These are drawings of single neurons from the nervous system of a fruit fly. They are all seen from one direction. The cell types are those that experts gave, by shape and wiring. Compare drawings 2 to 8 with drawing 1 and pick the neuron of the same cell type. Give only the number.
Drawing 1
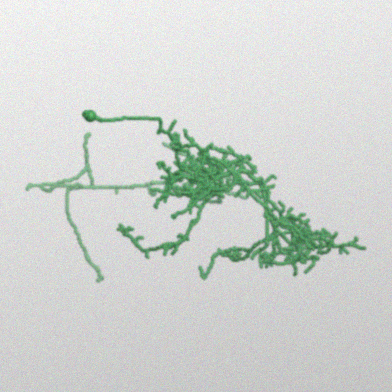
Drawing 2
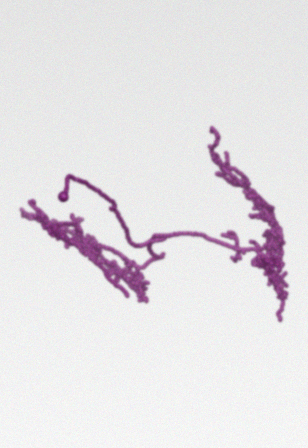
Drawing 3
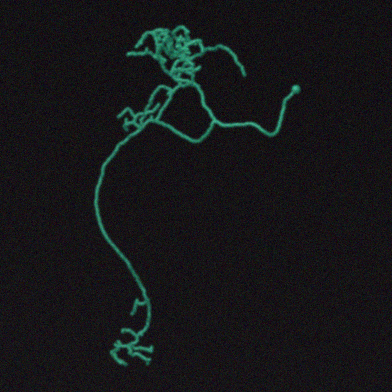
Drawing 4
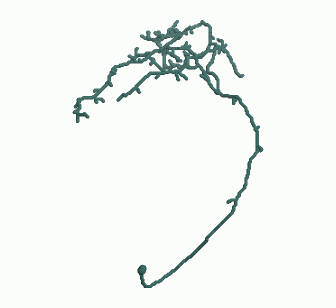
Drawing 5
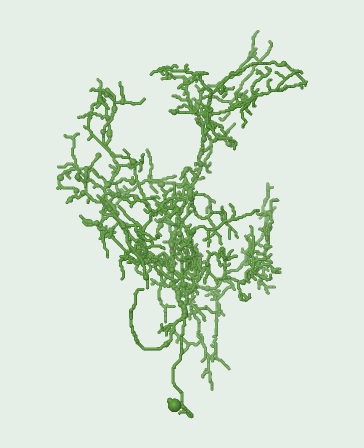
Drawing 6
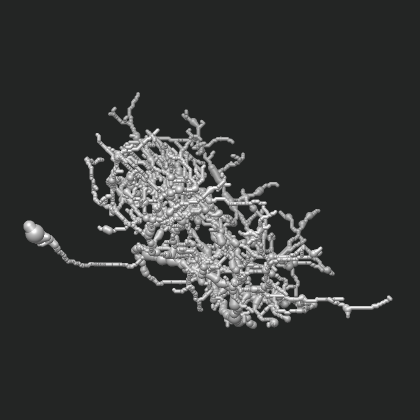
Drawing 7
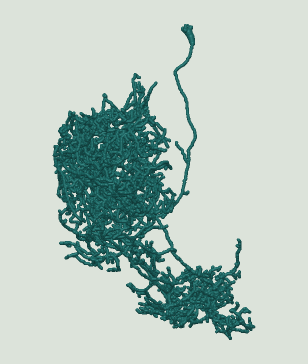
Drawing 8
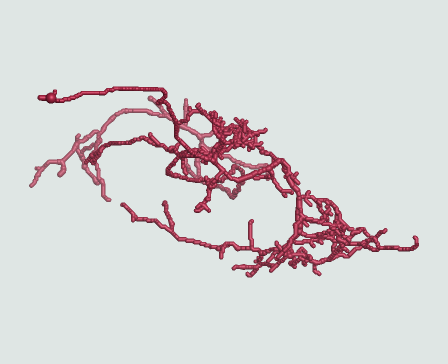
8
